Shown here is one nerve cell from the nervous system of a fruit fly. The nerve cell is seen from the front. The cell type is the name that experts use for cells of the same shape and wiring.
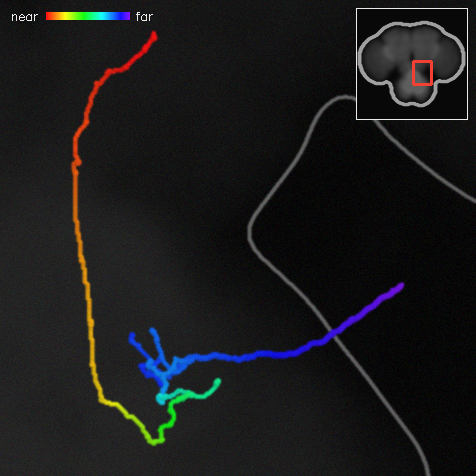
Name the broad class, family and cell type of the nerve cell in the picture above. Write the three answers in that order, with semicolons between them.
sensory neuron ascending to the brain; class mechanosensory proprioceptive; SApp08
